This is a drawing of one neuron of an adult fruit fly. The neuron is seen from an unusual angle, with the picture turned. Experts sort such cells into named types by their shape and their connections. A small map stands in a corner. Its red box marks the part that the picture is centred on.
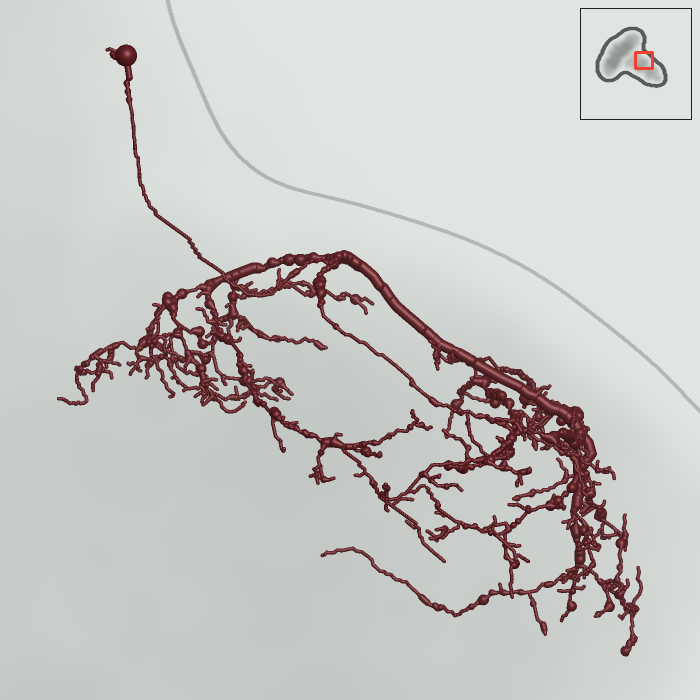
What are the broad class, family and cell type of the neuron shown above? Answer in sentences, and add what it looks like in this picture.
Its broad class is nerve-cord intrinsic neuron. The family is hemilineage 16B. It is of cell type IN16B052. The cell body is at the upper left of the picture. As drawn here it is about as wide as it is tall.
